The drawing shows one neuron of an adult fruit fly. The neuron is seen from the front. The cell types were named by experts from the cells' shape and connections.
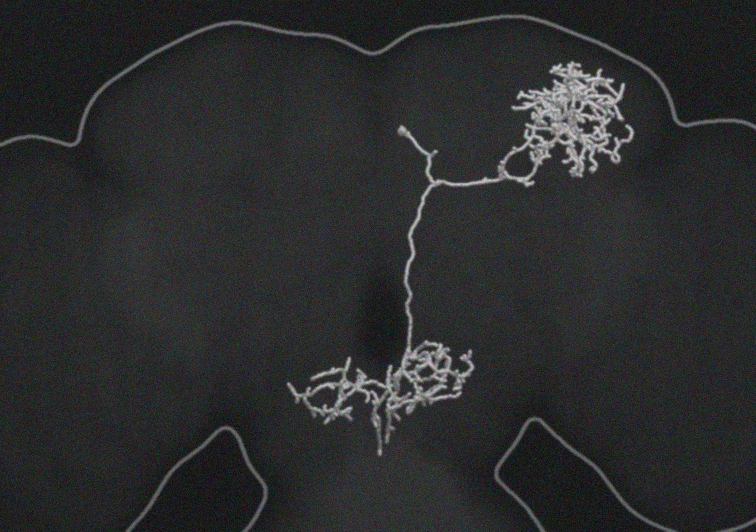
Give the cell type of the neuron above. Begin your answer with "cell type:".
cell type: LHPV10c1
